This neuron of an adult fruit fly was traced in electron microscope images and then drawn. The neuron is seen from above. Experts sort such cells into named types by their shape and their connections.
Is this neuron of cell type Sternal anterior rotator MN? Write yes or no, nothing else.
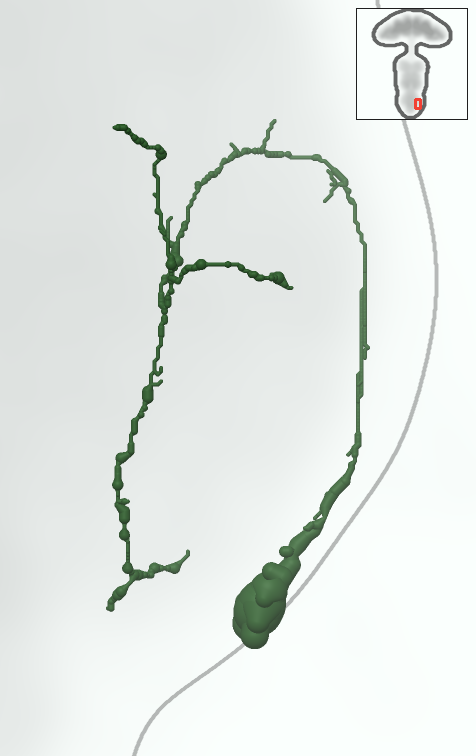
no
